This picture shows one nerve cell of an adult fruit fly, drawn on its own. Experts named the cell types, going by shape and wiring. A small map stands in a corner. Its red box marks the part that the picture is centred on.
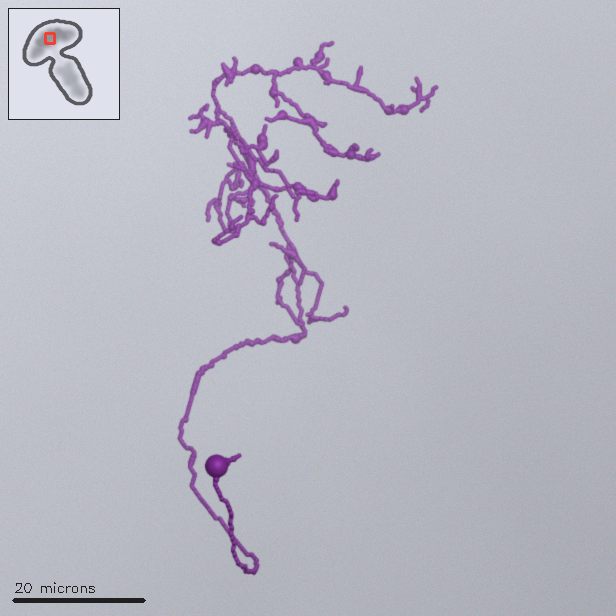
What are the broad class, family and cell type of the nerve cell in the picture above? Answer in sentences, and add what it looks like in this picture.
Its broad class is central-brain intrinsic neuron. The name of its family is class CX. It is of cell type vDeltaG. It lies in the brain. From top to bottom in the picture it spans about 80 microns. The picture shows dozens of branch ends.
